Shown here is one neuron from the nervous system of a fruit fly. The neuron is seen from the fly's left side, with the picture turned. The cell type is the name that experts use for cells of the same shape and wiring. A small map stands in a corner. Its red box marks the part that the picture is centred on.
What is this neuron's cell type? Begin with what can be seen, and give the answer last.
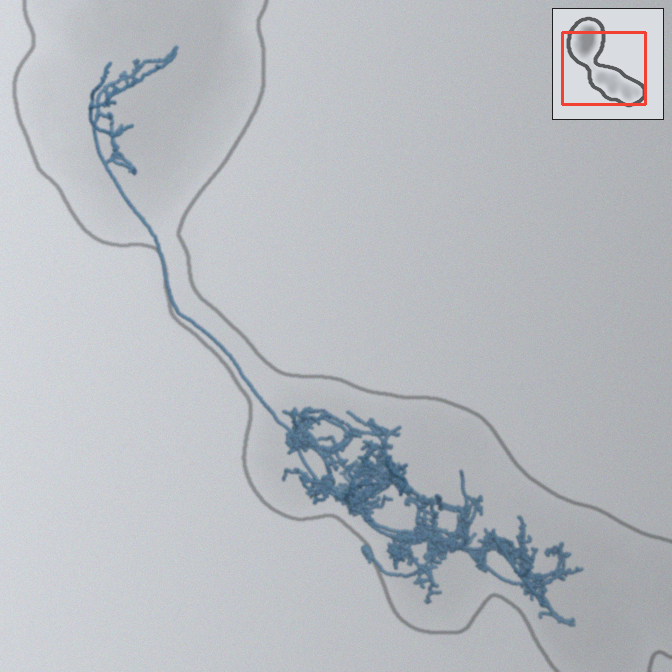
The cell body is at the bottom of the picture. Dozens of branch ends can be seen. It is an ascending neuron. Its cell type is AN05B006.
